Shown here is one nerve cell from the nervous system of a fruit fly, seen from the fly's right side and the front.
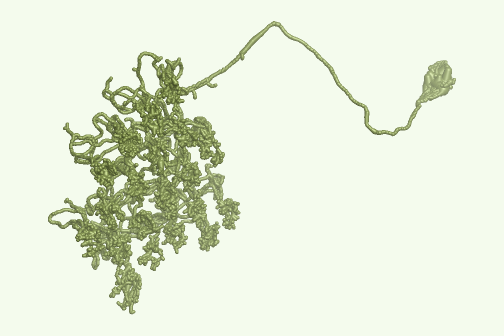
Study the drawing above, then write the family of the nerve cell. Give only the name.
Dm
